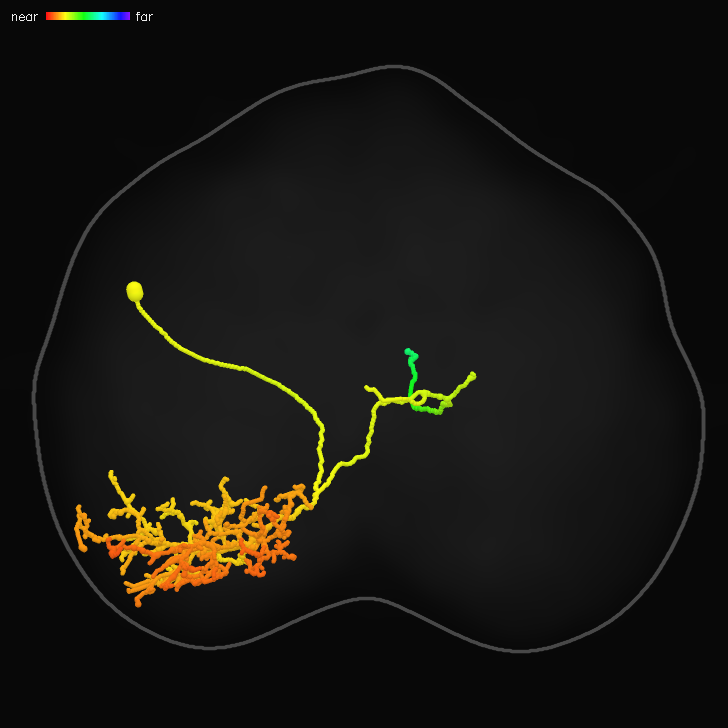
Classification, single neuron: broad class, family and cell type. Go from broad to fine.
nerve-cord intrinsic neuron; hemilineage 23B; IN23B023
